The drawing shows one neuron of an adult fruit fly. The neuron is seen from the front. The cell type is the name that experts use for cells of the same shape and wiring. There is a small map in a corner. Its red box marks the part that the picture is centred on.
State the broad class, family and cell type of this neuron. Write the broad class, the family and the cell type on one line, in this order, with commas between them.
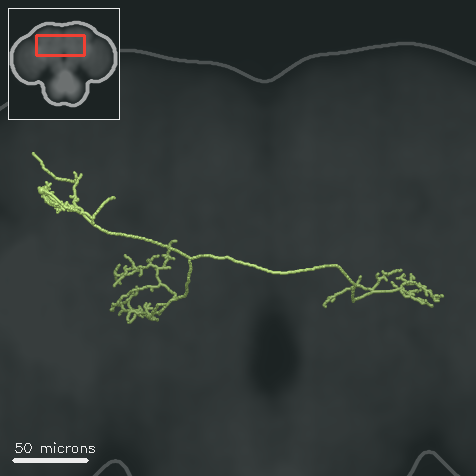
central-brain intrinsic neuron, hemilineage AOTUv3_ventral, AOTU036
